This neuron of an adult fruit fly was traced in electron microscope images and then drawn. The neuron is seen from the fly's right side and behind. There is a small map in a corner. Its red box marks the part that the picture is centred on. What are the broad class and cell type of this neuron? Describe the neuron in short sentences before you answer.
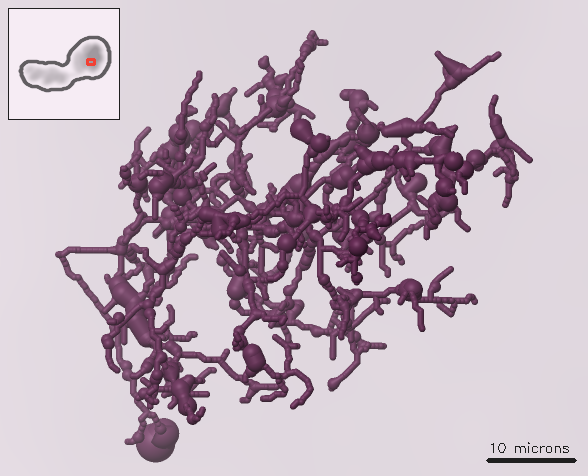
By the scale bar it is about 55 microns wide in this view. In this view it is about as wide as it is tall. It is a central-brain intrinsic neuron. Its cell type is CB1384.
